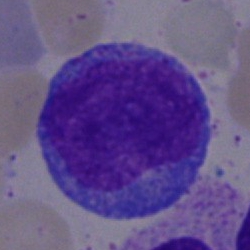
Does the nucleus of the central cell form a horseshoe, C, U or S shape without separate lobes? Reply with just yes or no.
No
